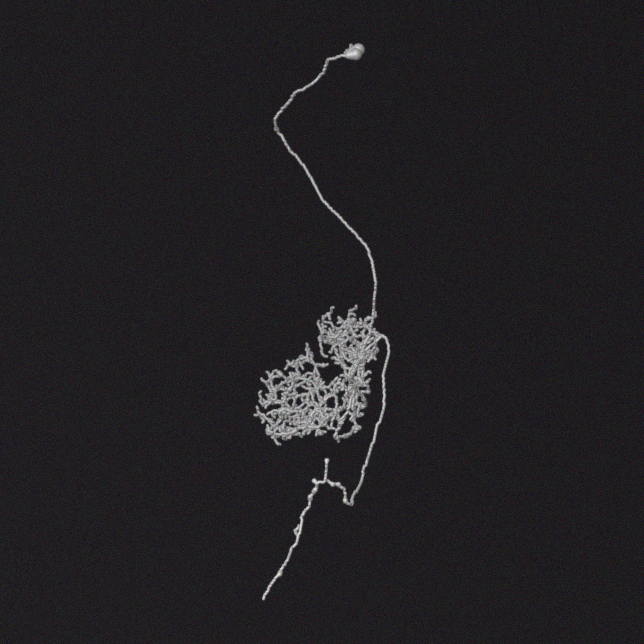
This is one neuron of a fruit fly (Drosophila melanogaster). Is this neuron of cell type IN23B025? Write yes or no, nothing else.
yes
